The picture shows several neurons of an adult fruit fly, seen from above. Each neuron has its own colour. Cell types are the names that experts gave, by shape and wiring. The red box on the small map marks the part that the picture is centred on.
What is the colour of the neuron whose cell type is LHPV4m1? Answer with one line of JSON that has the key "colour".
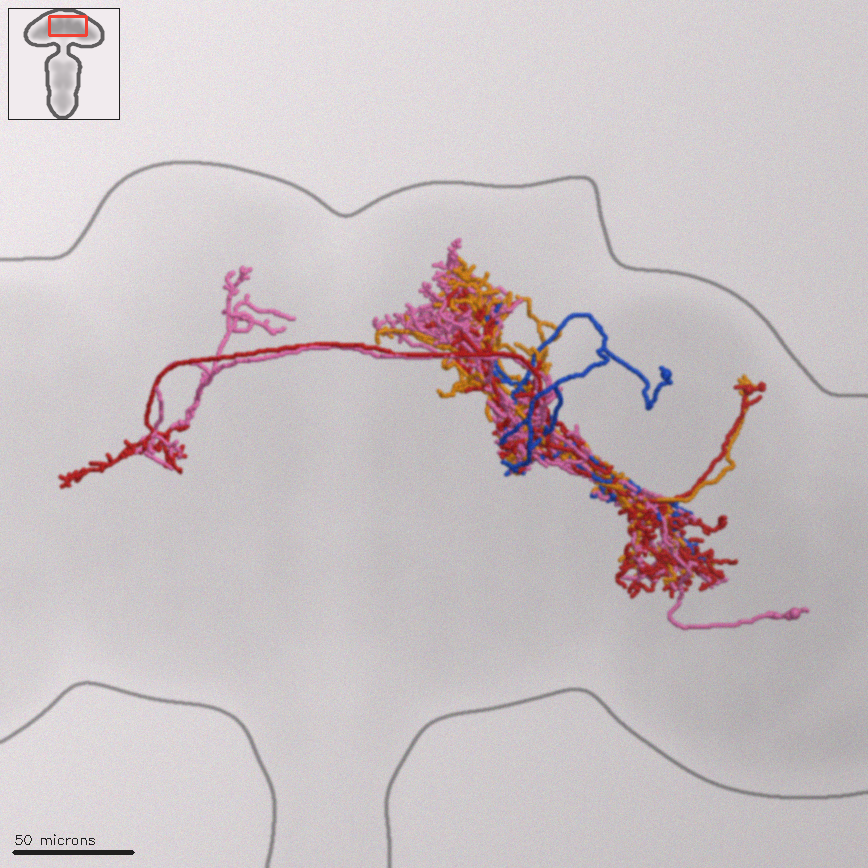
{"colour": "pink"}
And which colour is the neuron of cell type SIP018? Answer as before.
{"colour": "orange"}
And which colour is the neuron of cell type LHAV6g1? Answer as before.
{"colour": "red"}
